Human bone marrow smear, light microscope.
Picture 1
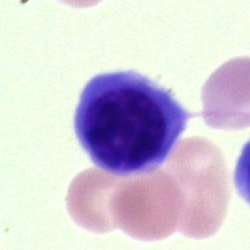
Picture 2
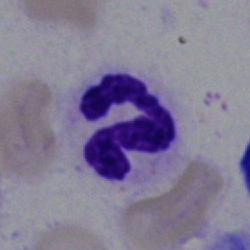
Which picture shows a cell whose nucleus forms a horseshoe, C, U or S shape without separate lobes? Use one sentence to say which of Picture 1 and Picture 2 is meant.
It is in picture 2 that the nucleus forms a horseshoe, C, U or S shape without lobes.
